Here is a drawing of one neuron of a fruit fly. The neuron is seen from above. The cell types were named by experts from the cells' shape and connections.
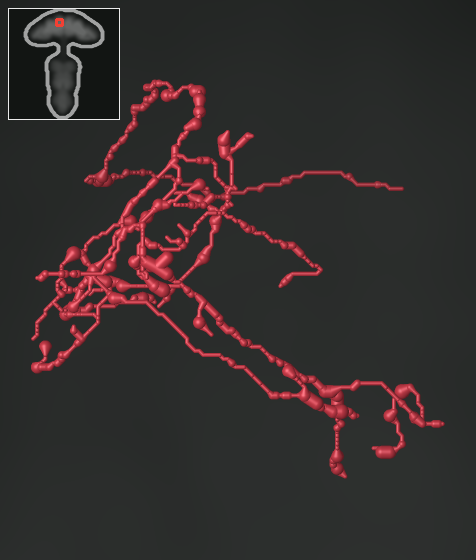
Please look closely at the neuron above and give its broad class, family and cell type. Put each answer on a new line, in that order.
sensory neuron entering the brain
class gustatory
PhG14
